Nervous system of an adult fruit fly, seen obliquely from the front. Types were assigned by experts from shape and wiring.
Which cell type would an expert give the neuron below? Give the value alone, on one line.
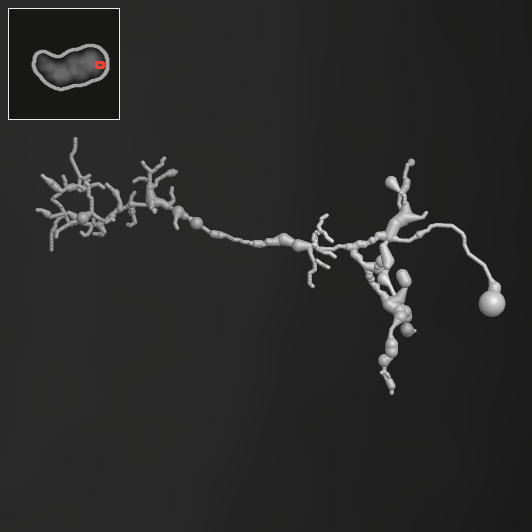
Mi13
